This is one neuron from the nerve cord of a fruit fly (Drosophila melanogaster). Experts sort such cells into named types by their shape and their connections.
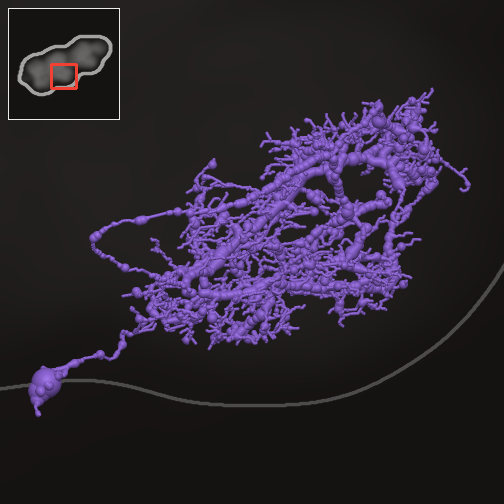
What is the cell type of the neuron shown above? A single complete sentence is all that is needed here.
The cell type carried by this neuron is INXXX466.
